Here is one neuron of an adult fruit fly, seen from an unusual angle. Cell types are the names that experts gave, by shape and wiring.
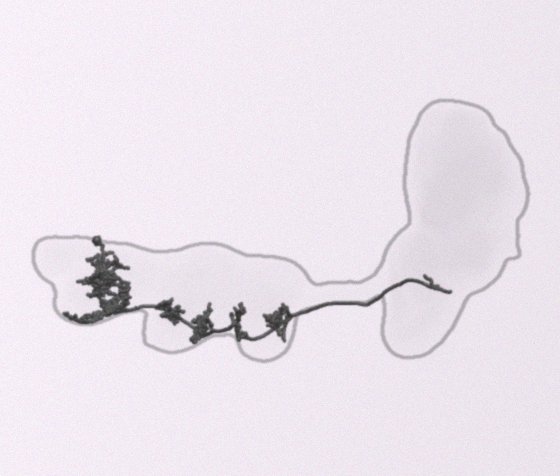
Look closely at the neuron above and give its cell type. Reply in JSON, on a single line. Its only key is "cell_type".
{"cell_type": "ANXXX024"}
